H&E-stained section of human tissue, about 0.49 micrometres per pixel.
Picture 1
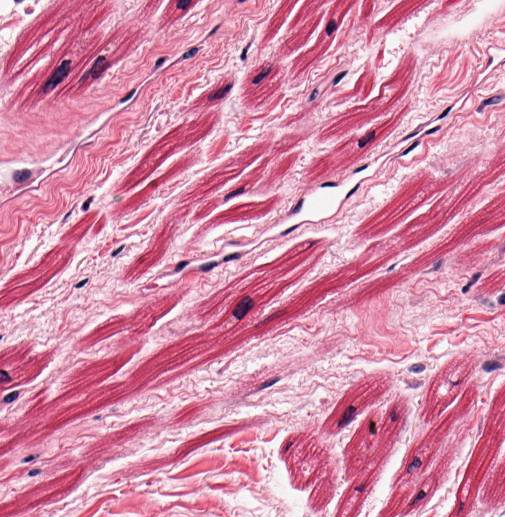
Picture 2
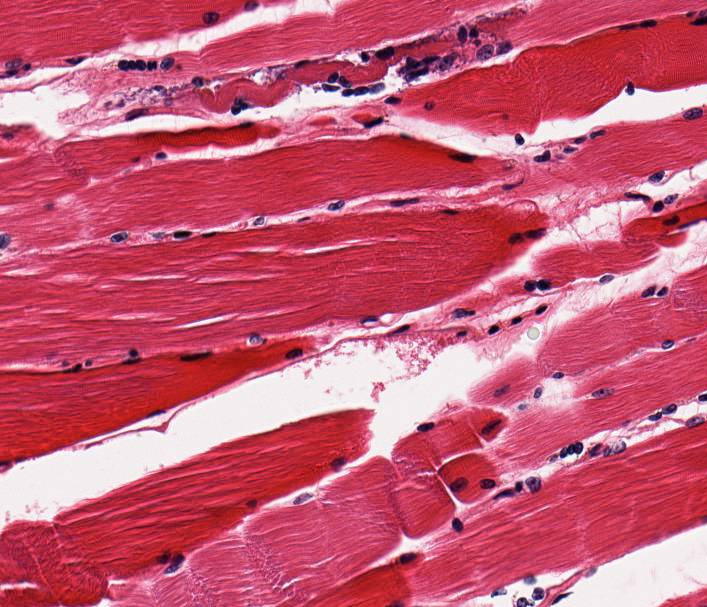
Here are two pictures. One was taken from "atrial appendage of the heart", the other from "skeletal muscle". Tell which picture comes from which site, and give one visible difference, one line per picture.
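Picture 1 – atrial appendage of the heart. The muscle fibre nuclei lie centrally within the fibres rather than at their edges.
Picture 2 – skeletal muscle. The fibre nuclei lie at the edges of the fibres rather than in their centres.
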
